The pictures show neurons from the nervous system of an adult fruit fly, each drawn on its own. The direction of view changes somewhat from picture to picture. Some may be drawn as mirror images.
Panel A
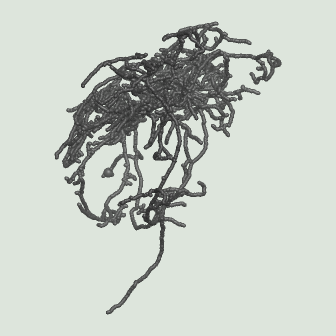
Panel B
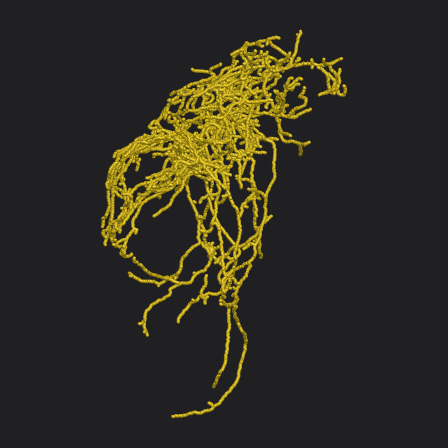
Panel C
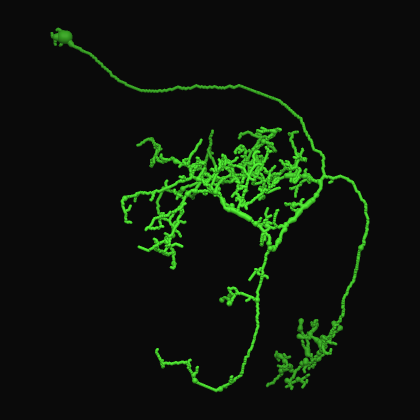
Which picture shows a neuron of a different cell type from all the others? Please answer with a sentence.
The neuron in panel C is of another cell type than the rest.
